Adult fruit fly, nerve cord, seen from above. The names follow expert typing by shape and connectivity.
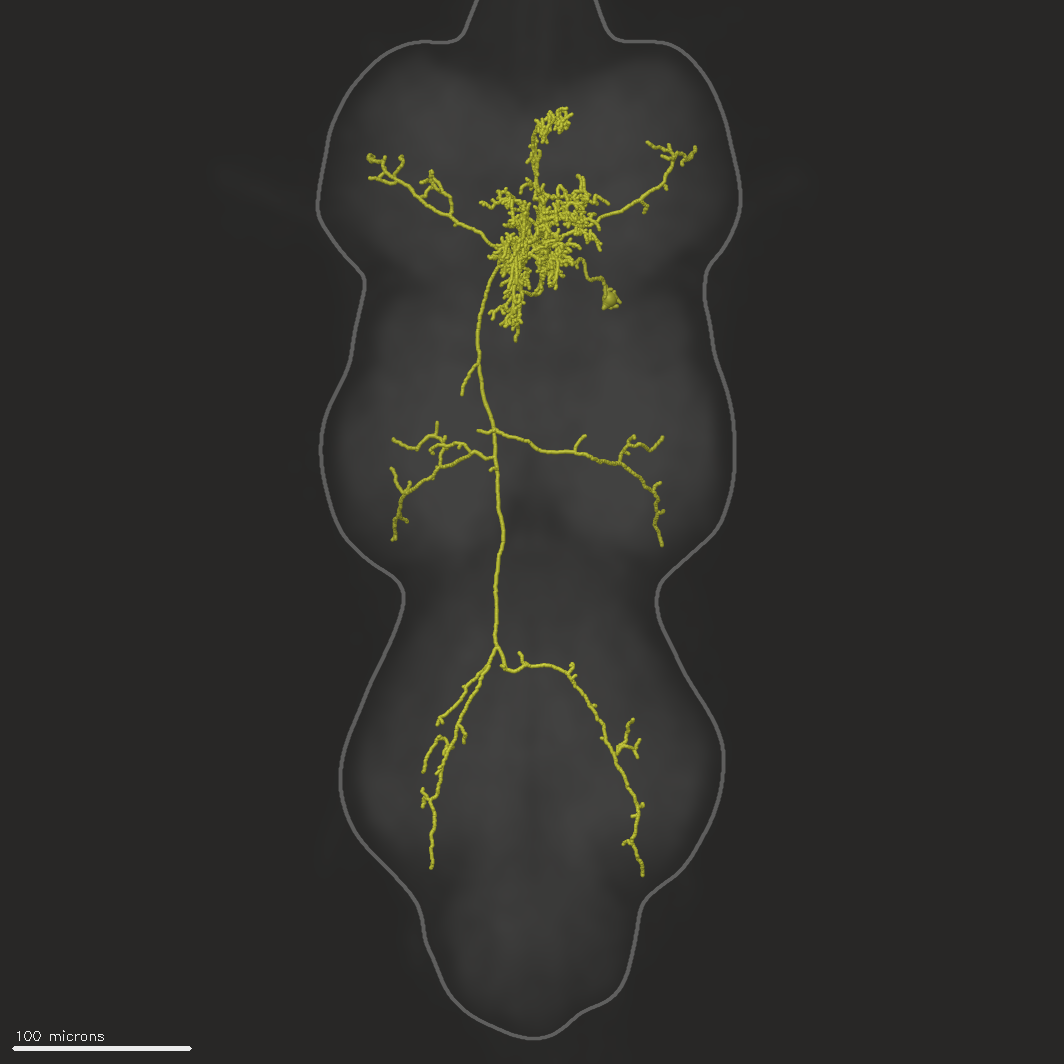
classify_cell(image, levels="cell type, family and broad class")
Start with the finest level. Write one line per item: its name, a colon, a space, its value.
cell type: IN06B008
family: hemilineage 06B
broad class: nerve-cord intrinsic neuron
